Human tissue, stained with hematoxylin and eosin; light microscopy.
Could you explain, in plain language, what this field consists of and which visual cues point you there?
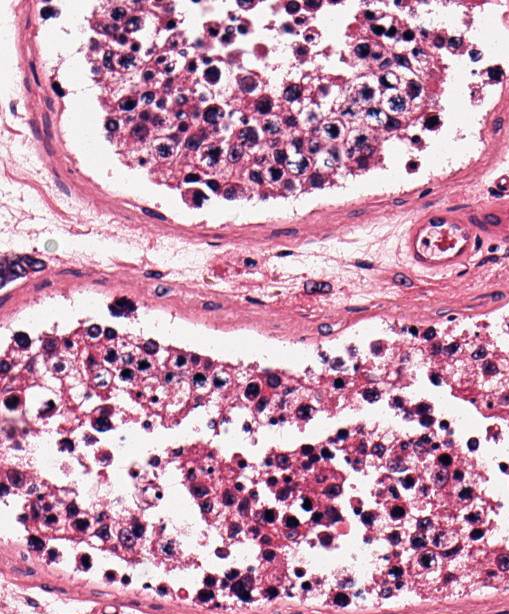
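The field mainly shows seminiferous tubule: two rounded units fill top and bottom, separated by a roughly horizontal band of stroma across the middle. That stroma is pale pink loose fibrous tissue with sparse elongated nuclei. Each unit is bounded by a thin wall of flattened cells with elongated nuclei.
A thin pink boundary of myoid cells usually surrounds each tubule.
Loosely arranged round cells with round, darkly stained nuclei fill the units.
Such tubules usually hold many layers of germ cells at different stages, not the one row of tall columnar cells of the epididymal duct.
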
